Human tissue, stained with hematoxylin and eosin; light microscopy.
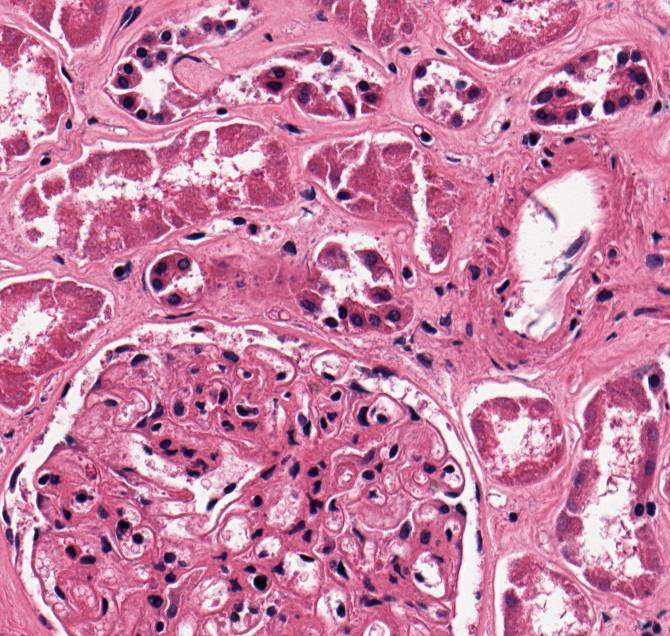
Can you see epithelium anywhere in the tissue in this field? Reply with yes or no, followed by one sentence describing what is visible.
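Yes. The tubular lining cells have abundant granular, deeply eosinophilic cytoplasm.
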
